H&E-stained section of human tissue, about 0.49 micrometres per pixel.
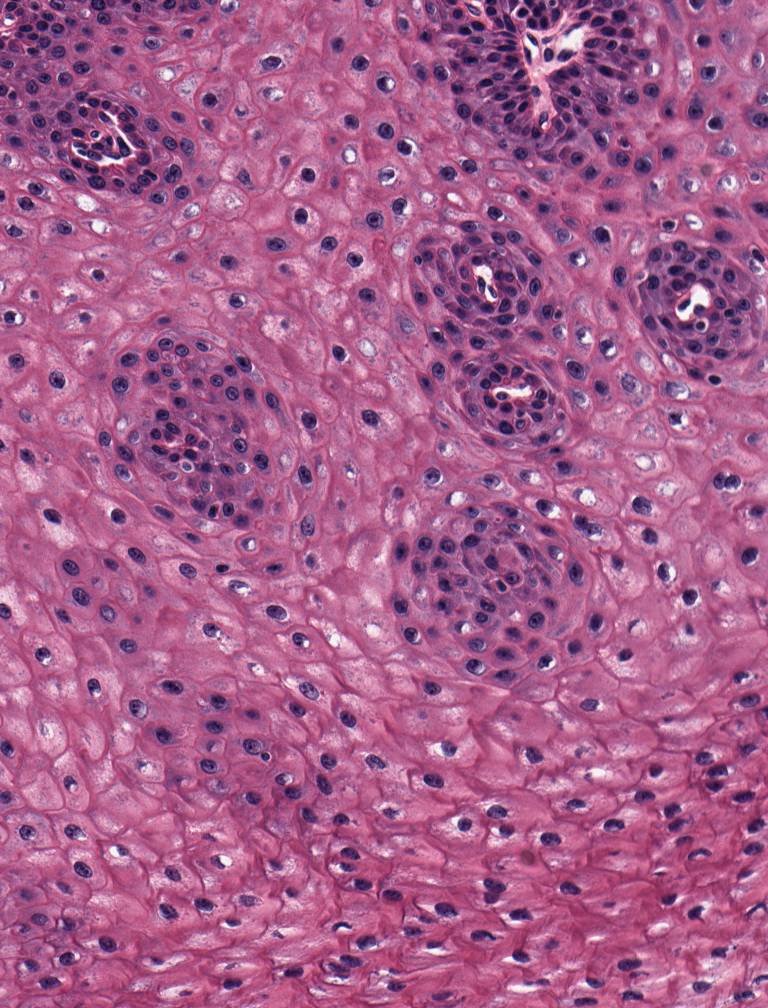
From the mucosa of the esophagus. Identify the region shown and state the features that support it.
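Part in view: stratified squamous nonkeratinized epithelium. Check one: large polygonal cells with sharp borders and abundant pale pink cytoplasm, their small round dark nuclei many ringed by a clear halo. Check two: toward the bottom, the cells flatten and their nuclei lengthen.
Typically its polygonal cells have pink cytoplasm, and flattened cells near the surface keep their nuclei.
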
